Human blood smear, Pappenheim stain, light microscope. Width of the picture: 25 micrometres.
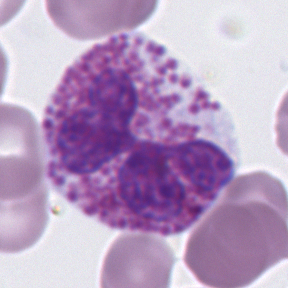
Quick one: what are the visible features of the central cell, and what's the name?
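A round, smooth outline bounds the cell. Neither lobe of the nucleus shows a visible nucleolus. The cytoplasm is packed with coarse, round granules of fairly even size, reddish-purple in colour. This cell is an eosinophil.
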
